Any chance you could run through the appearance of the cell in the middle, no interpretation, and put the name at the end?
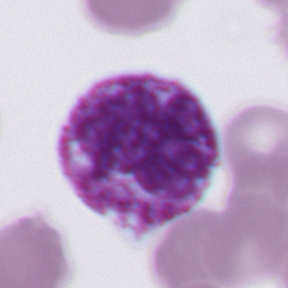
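Coarse granules pack this cell, and their colour is reddish-purple. They lie over the nucleus, blurring its outline. Beneath them, the nucleus shows as a dark purple mass that appears divided into lobes. This cell is an eosinophil.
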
